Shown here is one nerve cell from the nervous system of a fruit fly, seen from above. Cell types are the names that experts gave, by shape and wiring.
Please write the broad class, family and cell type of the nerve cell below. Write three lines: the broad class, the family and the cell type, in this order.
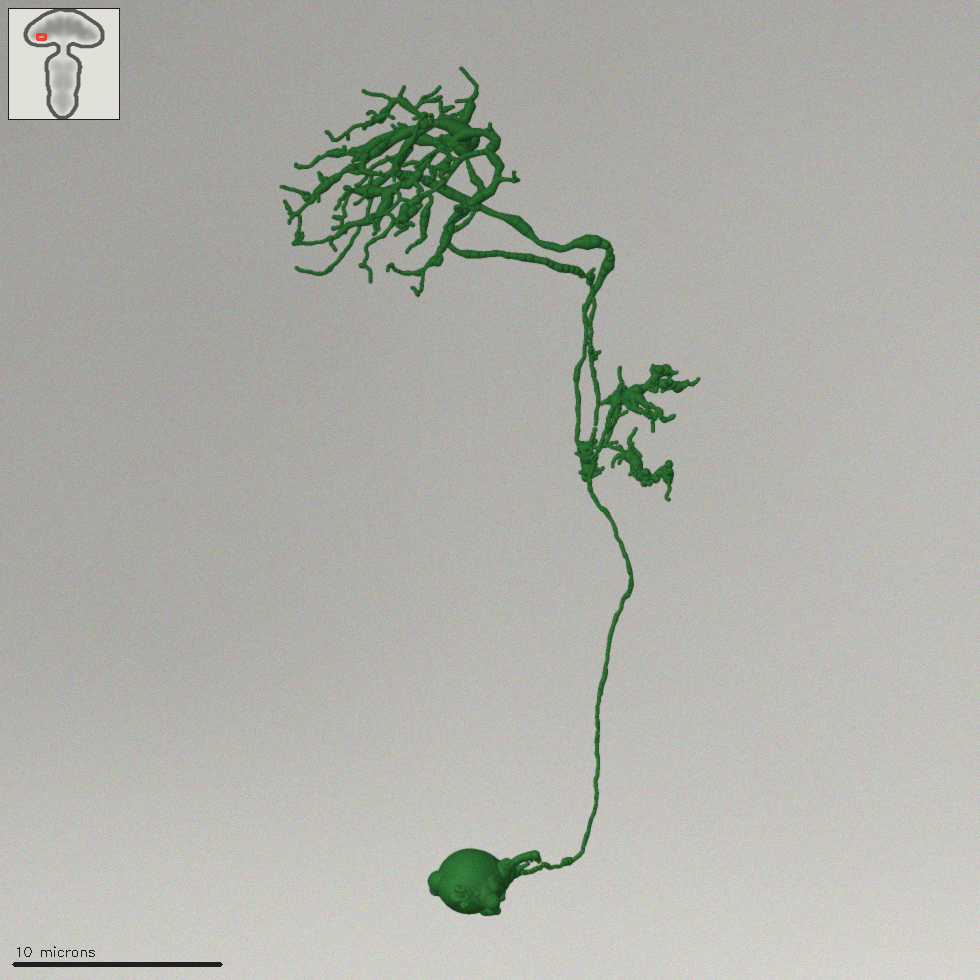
optic-lobe intrinsic neuron
T
T4a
